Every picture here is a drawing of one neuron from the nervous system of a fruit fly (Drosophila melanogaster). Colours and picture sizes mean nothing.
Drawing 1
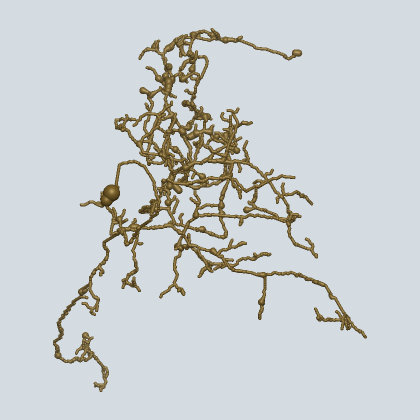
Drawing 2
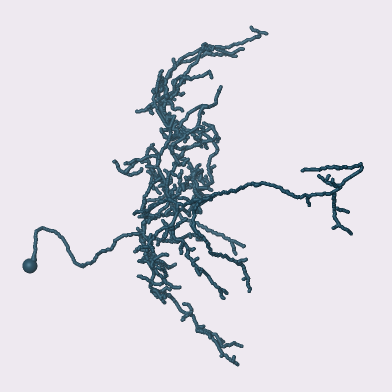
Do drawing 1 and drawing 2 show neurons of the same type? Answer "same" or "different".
same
